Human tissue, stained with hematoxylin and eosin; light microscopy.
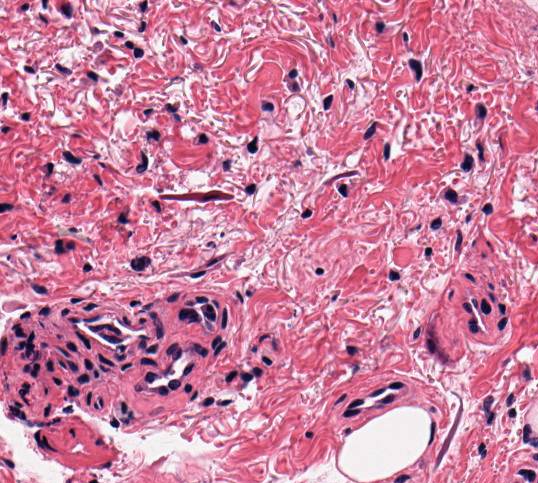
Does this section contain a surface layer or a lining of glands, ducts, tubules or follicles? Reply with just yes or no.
No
